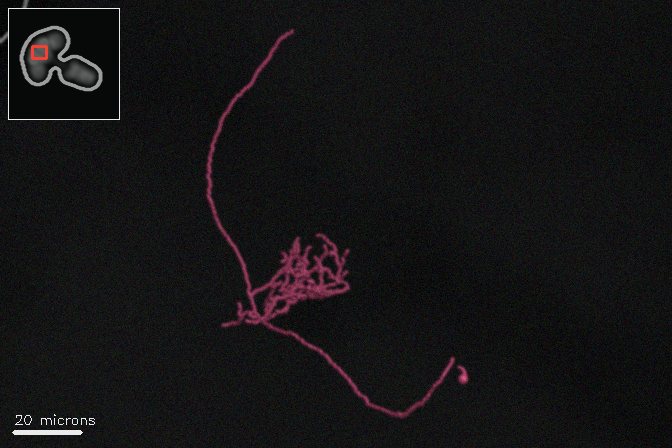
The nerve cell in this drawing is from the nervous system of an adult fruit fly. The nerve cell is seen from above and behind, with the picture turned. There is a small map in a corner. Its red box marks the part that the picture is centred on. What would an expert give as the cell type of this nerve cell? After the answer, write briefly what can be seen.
The cell type is FC1B. This is a central-brain intrinsic neuron. It lies in the brain. By the scale bar it is about 120 microns tall in this view.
